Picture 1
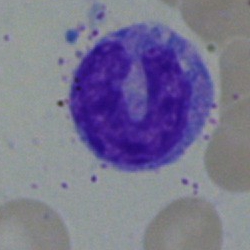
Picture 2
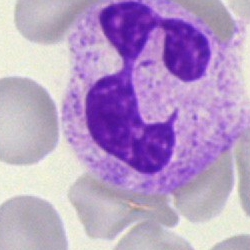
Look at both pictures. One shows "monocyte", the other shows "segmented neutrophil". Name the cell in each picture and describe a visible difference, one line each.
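Picture 1 shows a monocyte: The nucleus fills most of the cell.
Picture 2 shows a segmented neutrophil: The cytoplasm is plentiful and pale pinkish-lilac.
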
